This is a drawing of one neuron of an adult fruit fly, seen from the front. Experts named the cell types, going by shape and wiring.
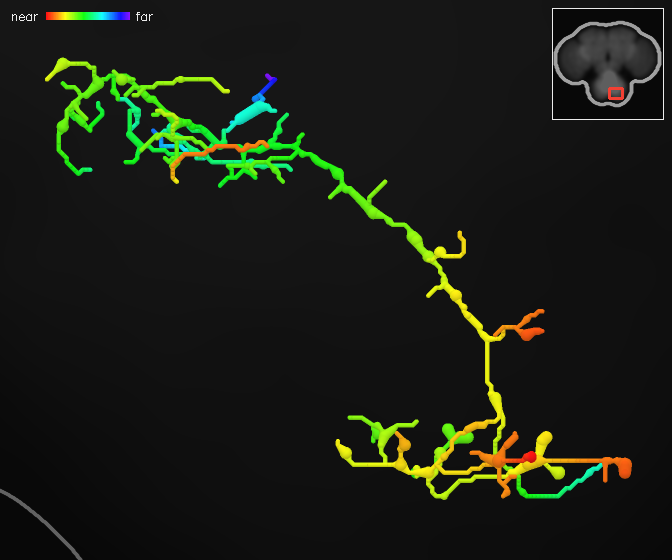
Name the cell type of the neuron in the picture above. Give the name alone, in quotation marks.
"IN01B095"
